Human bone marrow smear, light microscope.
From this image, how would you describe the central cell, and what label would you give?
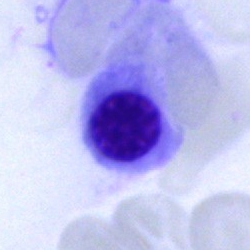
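In this cell the nucleus stains a very dark purple. Its chromatin is coarse and clumped, with small lighter patches lying between darker masses. No distinct nucleolus can be made out. The cell outline is smooth, without surface projections. The cell is an erythroblast.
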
